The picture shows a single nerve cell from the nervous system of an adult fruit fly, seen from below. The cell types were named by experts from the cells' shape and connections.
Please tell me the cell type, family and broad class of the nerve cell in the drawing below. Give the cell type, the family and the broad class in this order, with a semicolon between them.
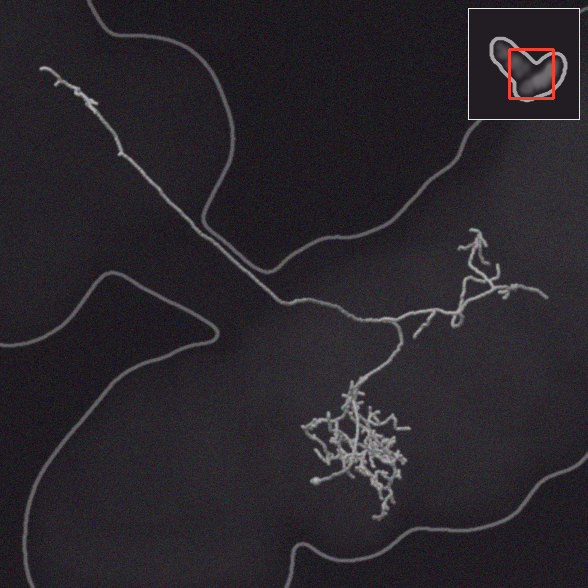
DNg09_a; hemilineage LB7; descending neuron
